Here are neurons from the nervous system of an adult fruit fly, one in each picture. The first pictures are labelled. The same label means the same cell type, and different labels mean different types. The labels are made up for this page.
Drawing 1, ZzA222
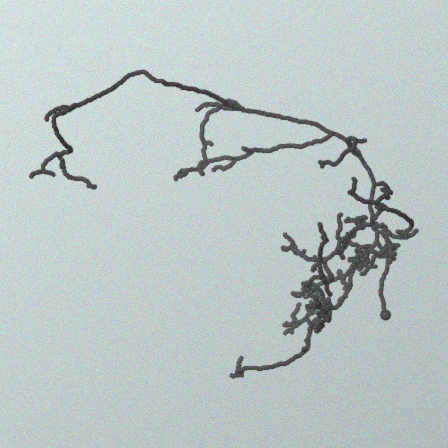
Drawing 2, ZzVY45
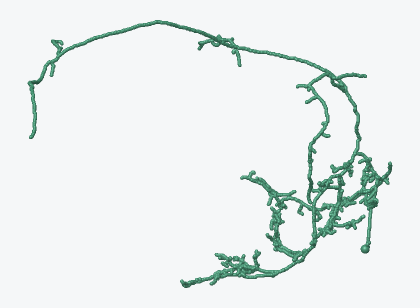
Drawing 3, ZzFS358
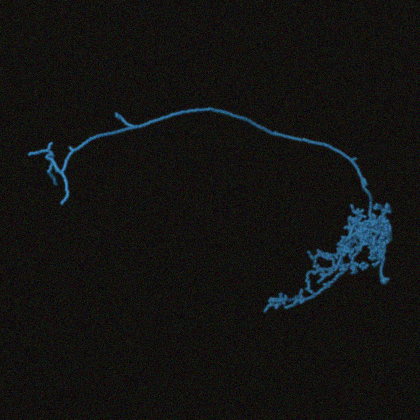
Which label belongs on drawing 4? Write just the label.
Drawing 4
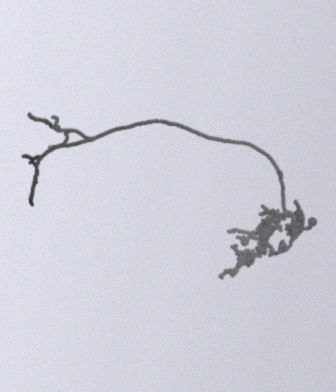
ZzFS358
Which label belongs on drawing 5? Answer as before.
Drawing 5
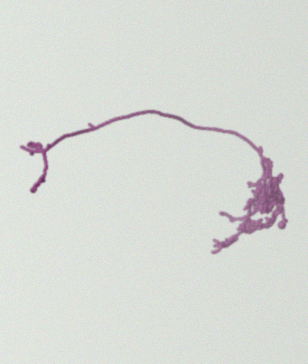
ZzFS358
